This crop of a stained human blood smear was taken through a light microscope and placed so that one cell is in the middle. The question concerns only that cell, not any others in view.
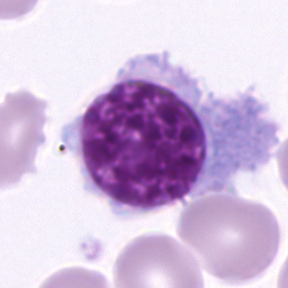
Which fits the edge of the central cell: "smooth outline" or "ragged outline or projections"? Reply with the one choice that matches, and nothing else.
Ragged outline or projections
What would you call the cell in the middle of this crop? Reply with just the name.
plasma cell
